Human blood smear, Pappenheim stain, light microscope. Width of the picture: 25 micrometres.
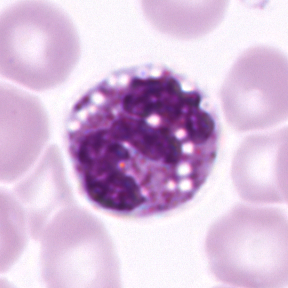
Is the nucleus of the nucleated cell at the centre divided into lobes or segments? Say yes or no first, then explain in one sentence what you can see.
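Yes. The nucleus is divided into several lobes.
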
